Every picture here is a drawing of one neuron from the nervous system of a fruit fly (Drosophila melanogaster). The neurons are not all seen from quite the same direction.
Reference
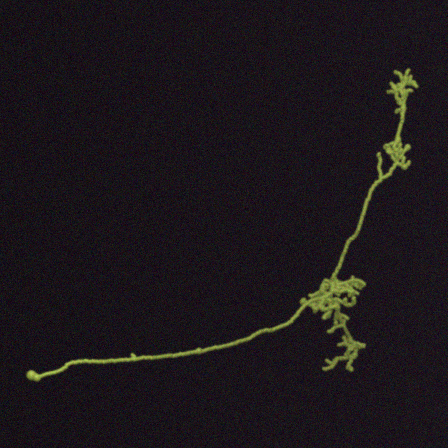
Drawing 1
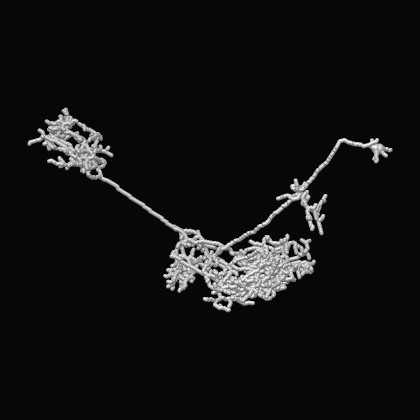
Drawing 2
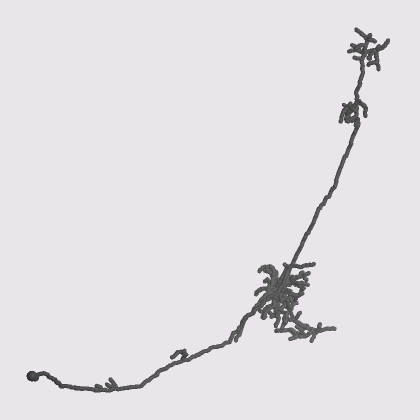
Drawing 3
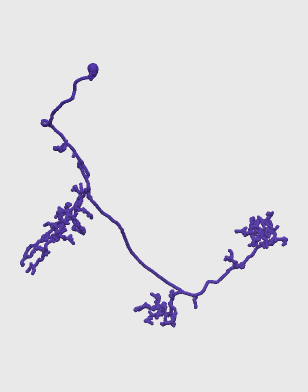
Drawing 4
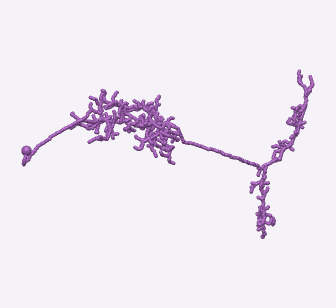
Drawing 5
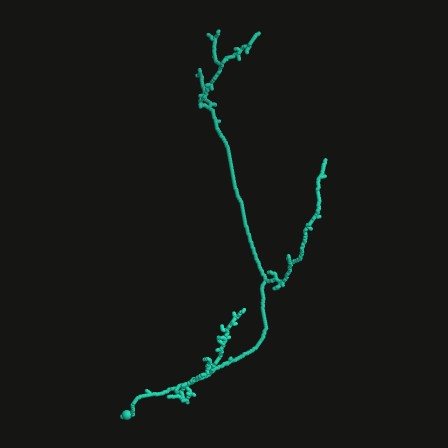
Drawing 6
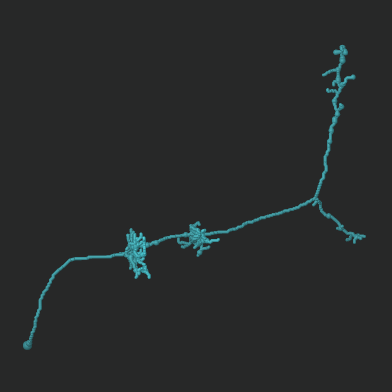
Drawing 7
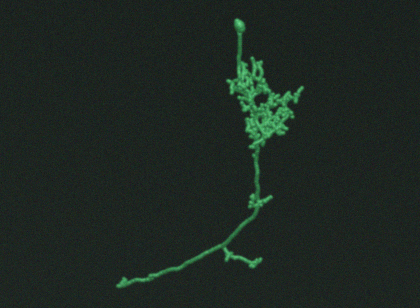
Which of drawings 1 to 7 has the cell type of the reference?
Drawing 2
